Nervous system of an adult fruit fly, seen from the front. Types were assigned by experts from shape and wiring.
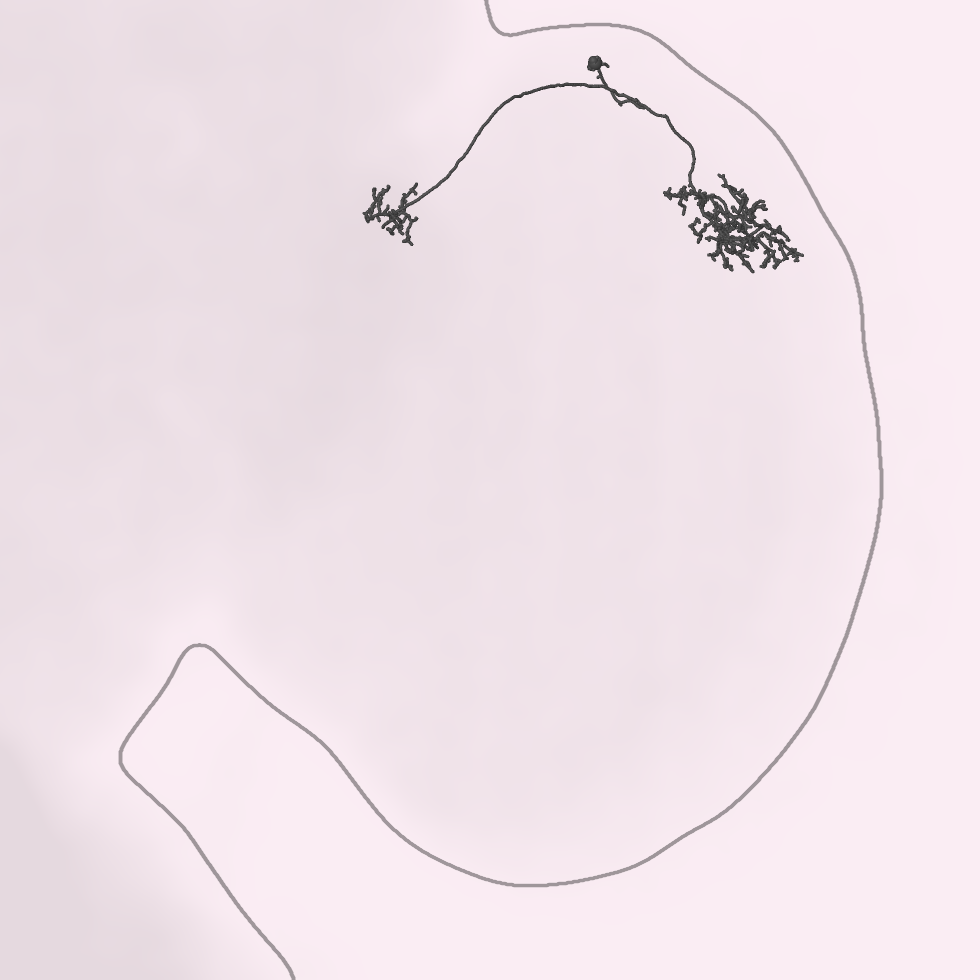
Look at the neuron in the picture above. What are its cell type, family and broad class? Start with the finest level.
MeLo3b; MeLo; optic-lobe intrinsic neuron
